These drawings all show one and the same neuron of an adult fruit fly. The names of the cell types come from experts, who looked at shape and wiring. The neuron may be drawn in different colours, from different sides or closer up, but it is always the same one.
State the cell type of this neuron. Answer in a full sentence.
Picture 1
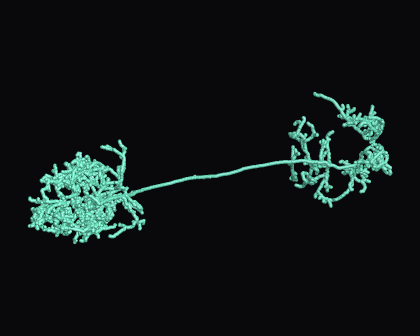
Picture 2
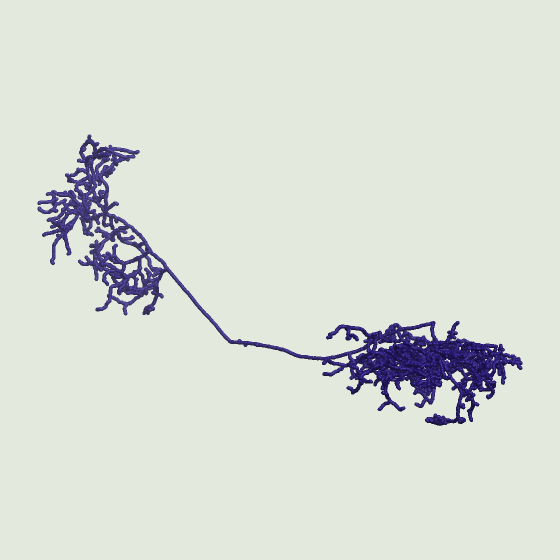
The cell type is AN02A002.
